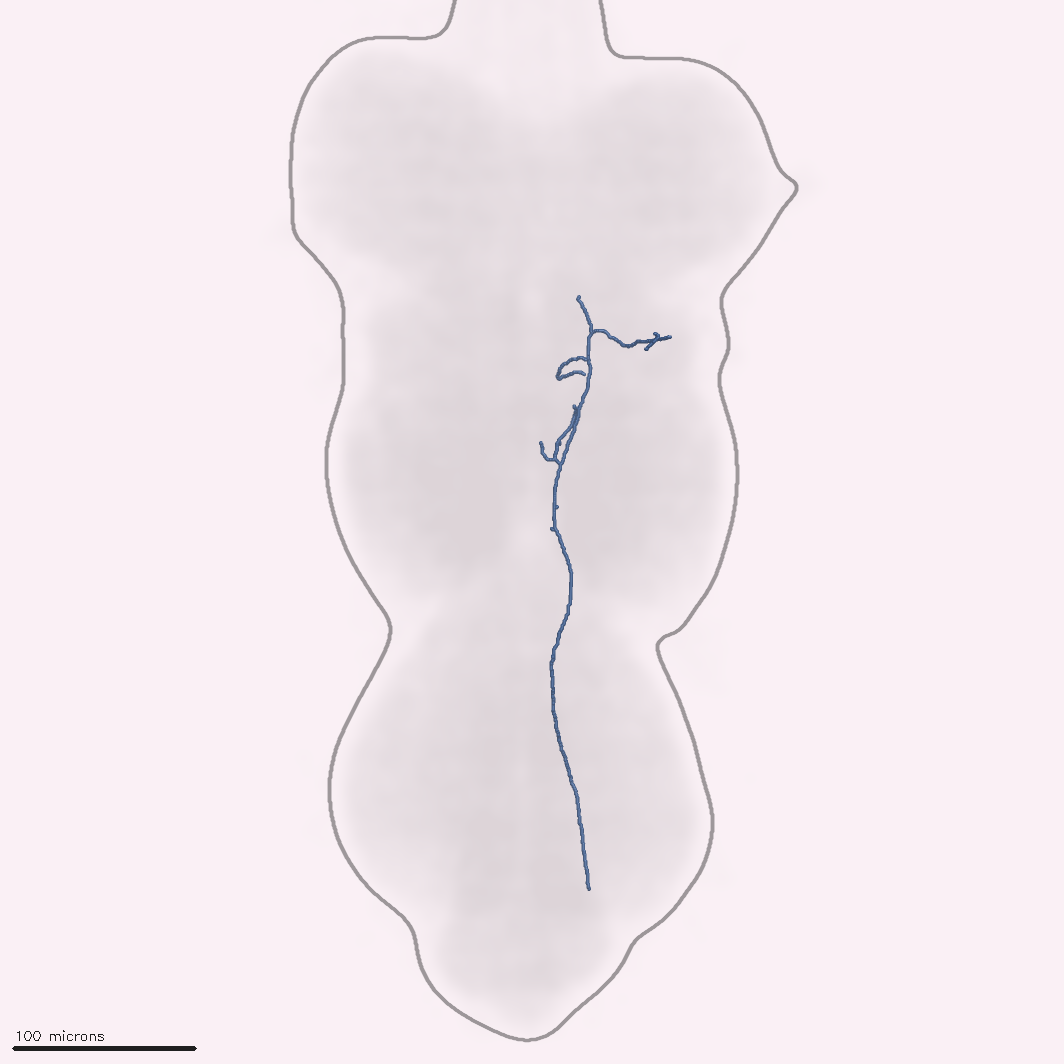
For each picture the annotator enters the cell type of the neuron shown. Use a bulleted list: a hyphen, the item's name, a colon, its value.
- cell type: SNpp42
